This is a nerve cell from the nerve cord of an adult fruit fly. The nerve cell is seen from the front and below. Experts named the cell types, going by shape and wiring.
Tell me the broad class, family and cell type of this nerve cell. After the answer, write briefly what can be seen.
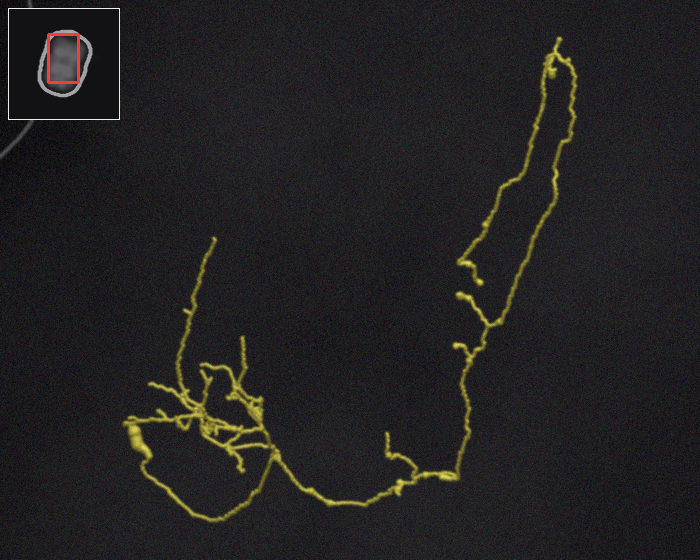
It is a nerve-cord intrinsic neuron. Its family is hemilineage 07B. It is of cell type IN07B100. In this view it is about as wide as it is tall.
